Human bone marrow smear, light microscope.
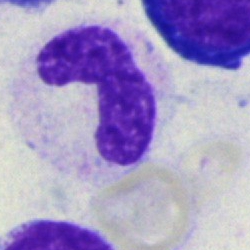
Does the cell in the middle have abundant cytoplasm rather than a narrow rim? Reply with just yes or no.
Yes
